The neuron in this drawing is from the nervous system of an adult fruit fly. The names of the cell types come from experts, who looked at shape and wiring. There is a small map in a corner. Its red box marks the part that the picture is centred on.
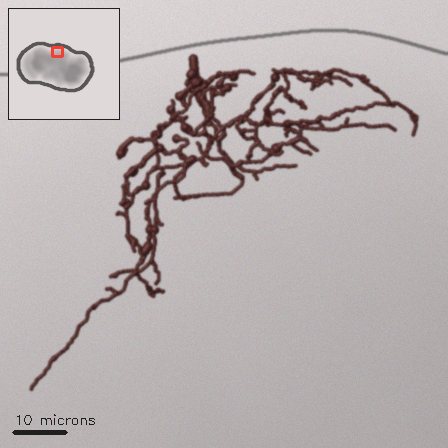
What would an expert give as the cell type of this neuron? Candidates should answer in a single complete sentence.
As its cell type, this neuron has SLP414.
